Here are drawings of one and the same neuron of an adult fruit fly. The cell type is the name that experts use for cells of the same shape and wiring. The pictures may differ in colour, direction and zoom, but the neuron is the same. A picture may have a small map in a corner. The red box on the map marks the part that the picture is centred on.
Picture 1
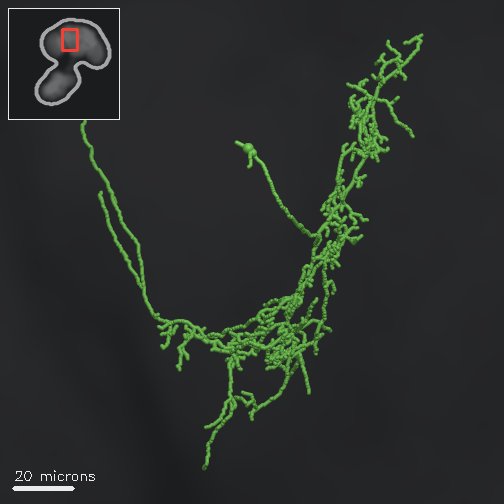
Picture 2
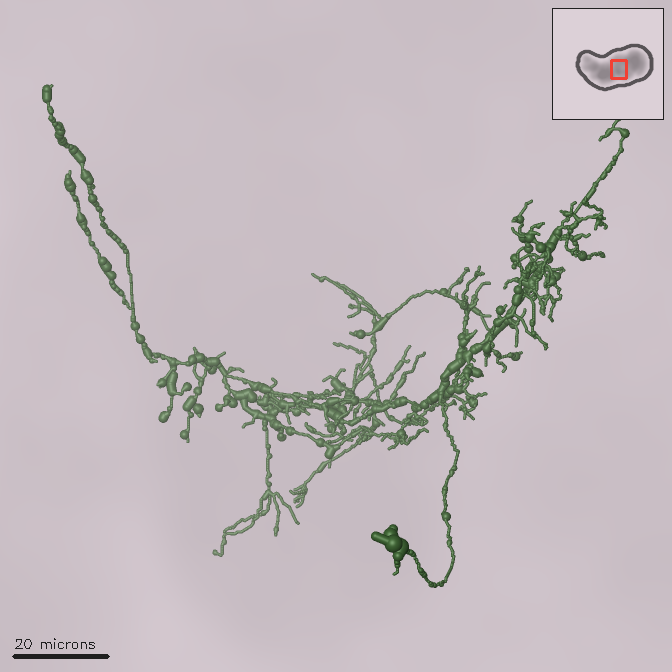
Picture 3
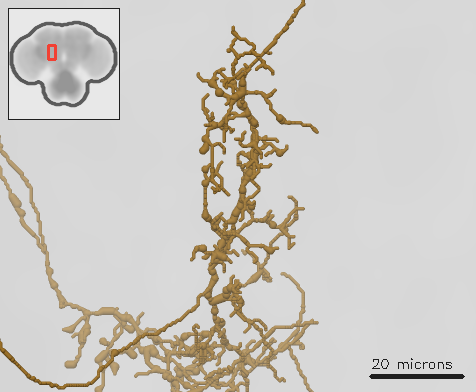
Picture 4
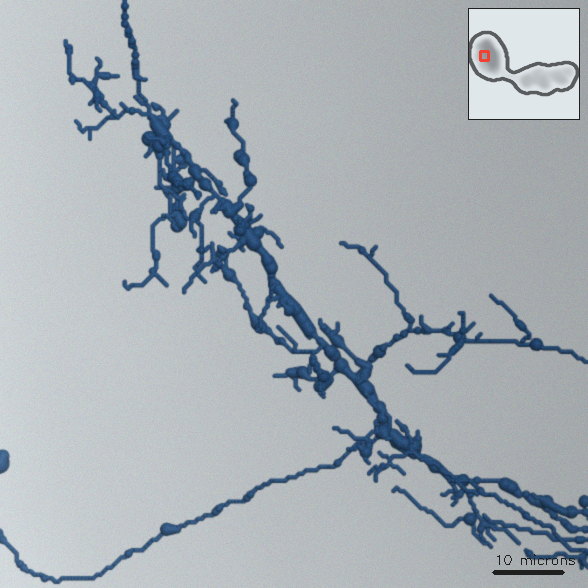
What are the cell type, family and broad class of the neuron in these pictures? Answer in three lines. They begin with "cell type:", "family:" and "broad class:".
cell type: WEDPN16_d
family: hemilineage LALa1_posterior
broad class: central-brain intrinsic neuron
